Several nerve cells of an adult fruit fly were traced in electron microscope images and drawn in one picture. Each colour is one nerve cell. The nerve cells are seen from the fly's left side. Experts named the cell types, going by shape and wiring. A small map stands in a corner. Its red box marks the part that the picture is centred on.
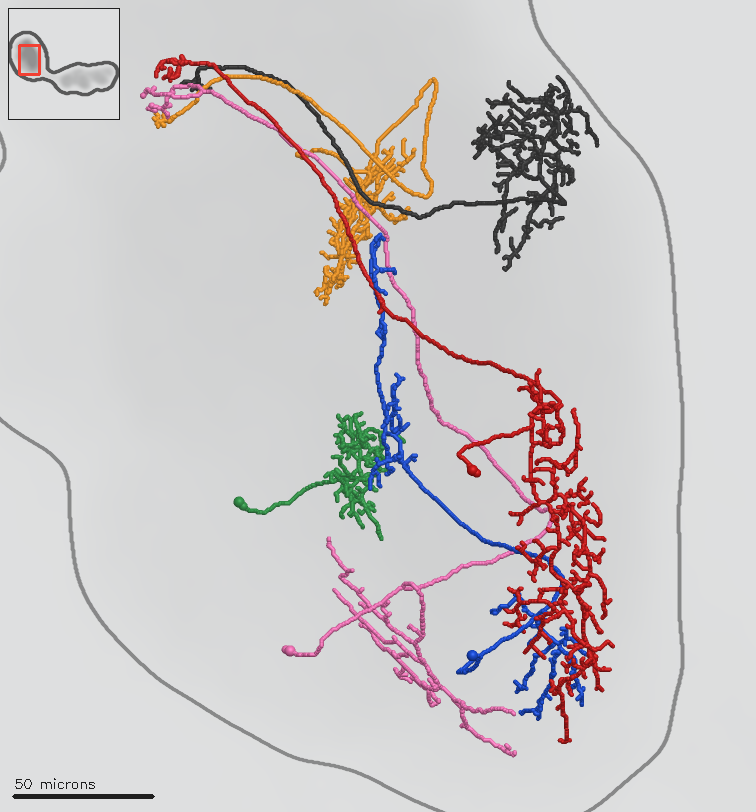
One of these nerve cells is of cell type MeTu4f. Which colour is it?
blue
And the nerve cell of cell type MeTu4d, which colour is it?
pink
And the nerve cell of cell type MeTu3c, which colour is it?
orange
